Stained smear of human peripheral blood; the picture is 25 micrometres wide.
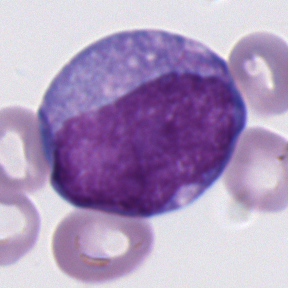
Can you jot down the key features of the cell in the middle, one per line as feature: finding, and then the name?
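Size: about 18 micrometres across
Nucleus: off-centre toward the lower part, about 60% of the area
Cytoplasm: mostly a cap on the upper side, with scattered small pale spots
Granules: no coarse coloured ones to be seen
Chromatin: finely granular, evenly spread, no coarse dark clumps
Name: that's a promyelocyte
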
